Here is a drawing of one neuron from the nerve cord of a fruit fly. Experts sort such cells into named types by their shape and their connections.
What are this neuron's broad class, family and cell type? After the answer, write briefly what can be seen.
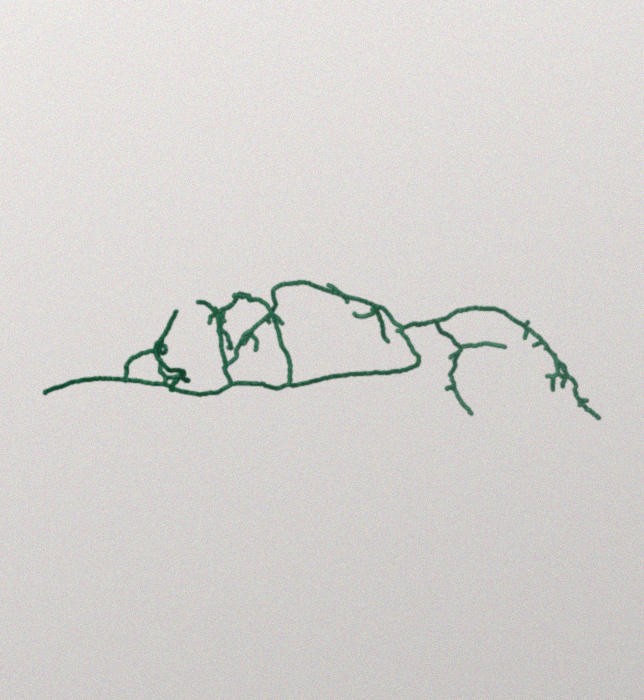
This is a descending neuron. The family is hemilineage MX3. Its cell type is DNge141. No cell body is drawn. The picture shows dozens of branch ends.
